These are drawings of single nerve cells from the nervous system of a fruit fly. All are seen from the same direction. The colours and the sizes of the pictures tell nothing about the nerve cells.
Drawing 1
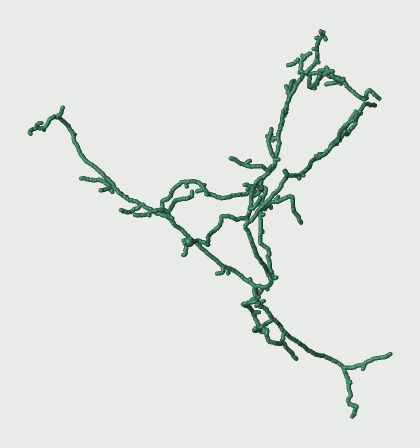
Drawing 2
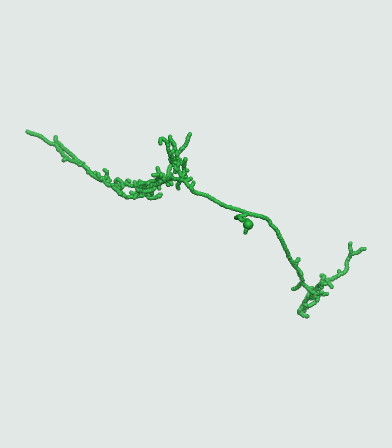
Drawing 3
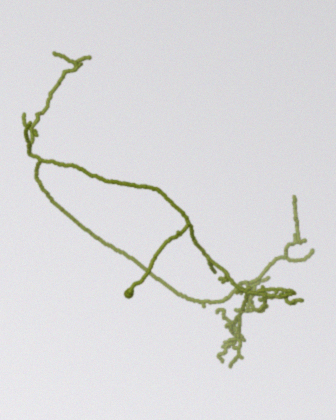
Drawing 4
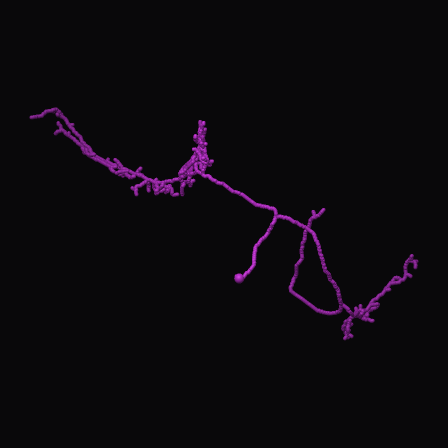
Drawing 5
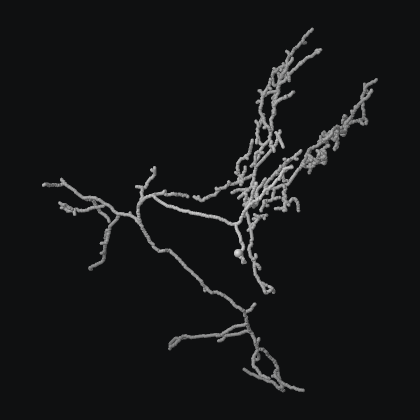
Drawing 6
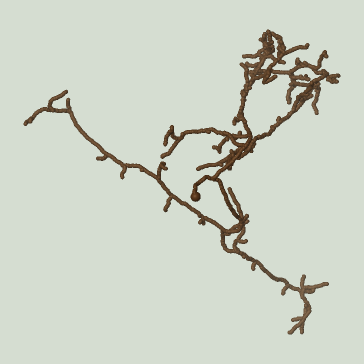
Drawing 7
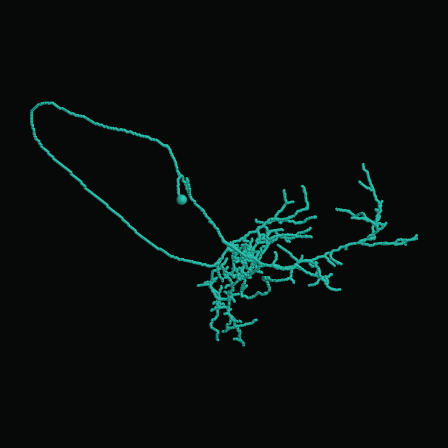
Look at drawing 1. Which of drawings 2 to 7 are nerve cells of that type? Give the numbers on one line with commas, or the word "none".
5, 6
